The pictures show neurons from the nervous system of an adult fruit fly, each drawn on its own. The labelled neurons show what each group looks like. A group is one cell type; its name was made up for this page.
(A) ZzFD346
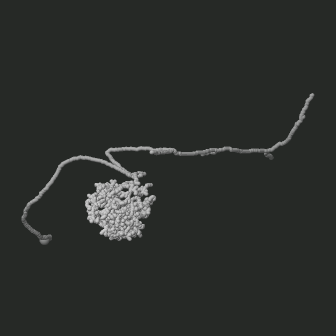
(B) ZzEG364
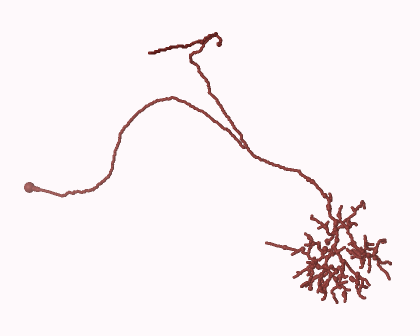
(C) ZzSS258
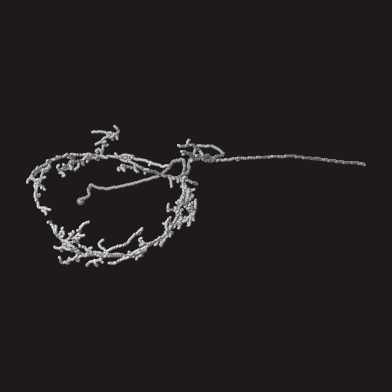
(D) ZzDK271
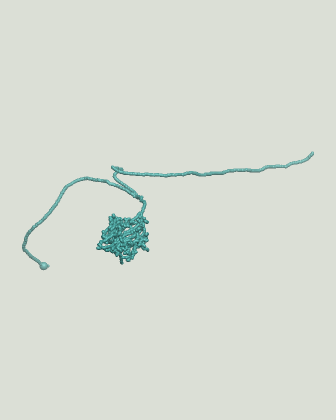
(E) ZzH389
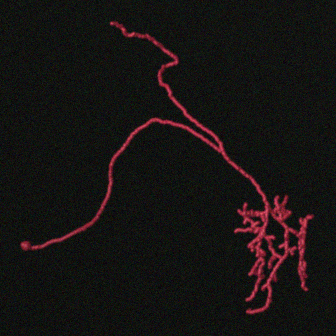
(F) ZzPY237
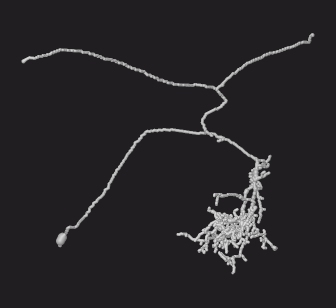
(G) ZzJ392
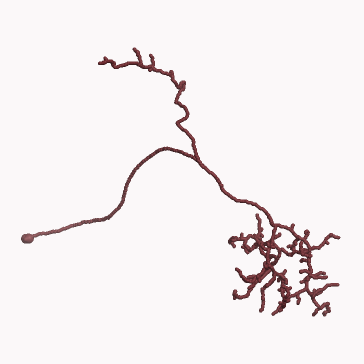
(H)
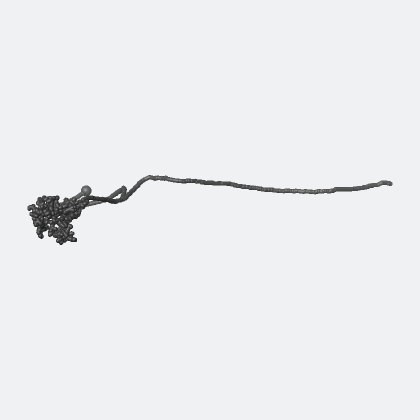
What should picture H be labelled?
ZzEG364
